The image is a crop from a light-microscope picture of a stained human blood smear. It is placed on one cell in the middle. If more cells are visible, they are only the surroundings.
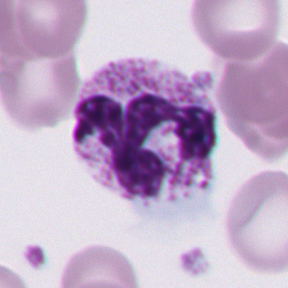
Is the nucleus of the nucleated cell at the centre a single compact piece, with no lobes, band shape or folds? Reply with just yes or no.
No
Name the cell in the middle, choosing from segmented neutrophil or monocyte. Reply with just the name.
segmented neutrophil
